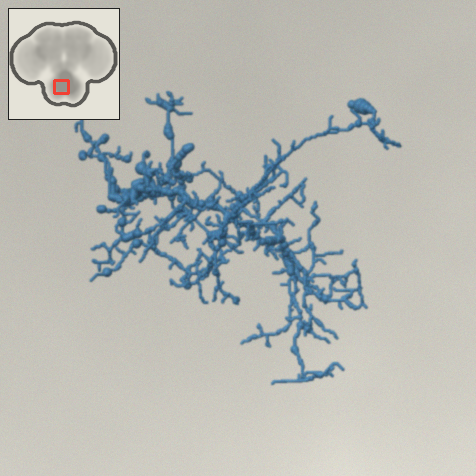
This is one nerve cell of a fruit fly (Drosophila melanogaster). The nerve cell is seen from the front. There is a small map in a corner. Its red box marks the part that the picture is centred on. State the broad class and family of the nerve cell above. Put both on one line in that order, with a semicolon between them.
nerve-cord intrinsic neuron; hemilineage 12B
